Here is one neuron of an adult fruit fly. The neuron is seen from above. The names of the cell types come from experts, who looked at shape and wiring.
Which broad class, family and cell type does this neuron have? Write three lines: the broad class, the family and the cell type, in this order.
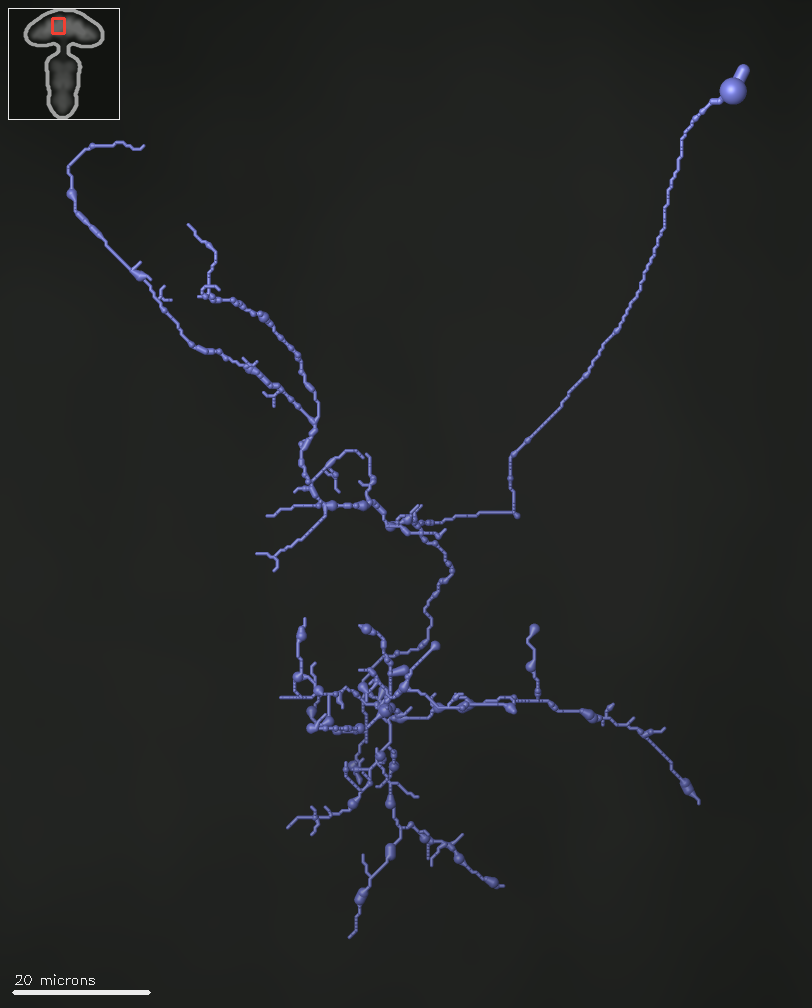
central-brain intrinsic neuron
hemilineage SMPad2
CL040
